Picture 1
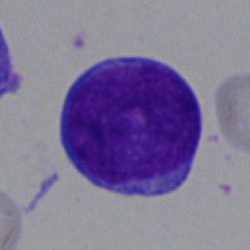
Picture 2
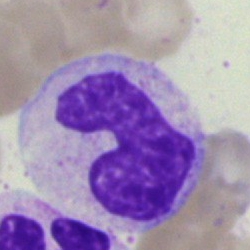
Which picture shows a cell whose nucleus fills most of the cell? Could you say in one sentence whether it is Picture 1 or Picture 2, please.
Picture 1 has the cell whose cytoplasm is scant.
